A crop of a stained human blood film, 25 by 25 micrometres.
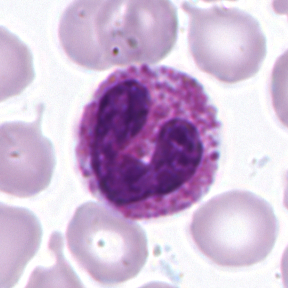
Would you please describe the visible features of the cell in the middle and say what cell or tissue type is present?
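Round in outline, the cell has a finely bumpy edge where granules reach the surface. It measures about 13 micrometres across. Its chromatin is dark purple and coarsely clumped. Coarse, round, reddish-pink granules of fairly even size fill the cytoplasm and are spread throughout it. This cell is an eosinophil.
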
